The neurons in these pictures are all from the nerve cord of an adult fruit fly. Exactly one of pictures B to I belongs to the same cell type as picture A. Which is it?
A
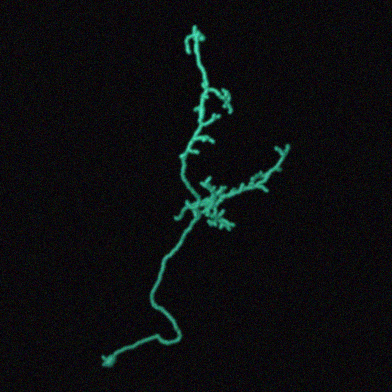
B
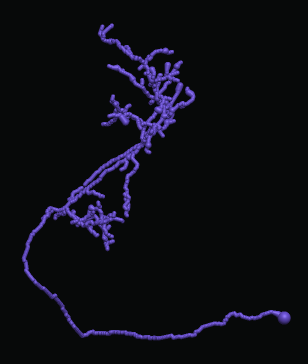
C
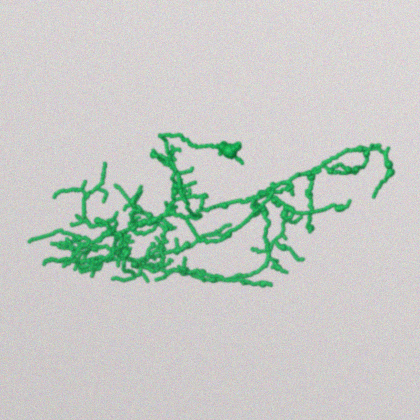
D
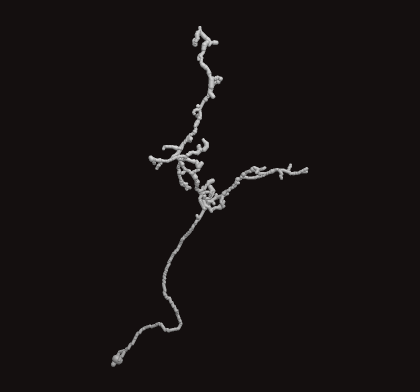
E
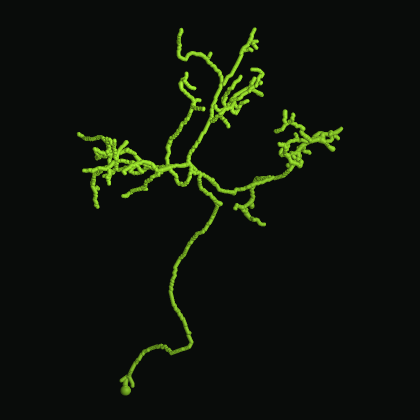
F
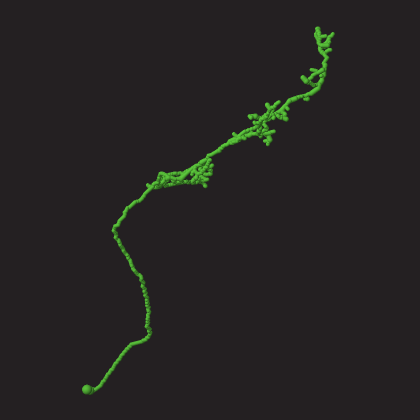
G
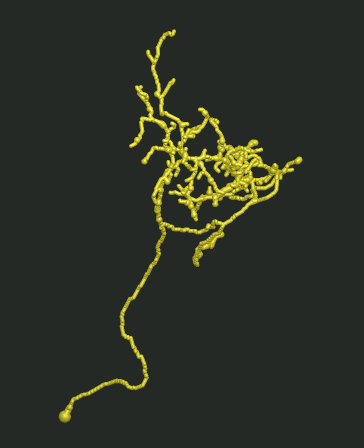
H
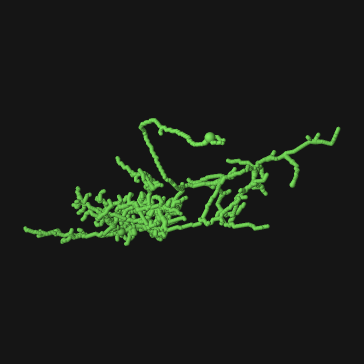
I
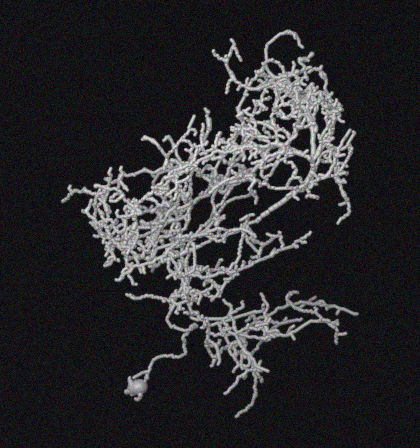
D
